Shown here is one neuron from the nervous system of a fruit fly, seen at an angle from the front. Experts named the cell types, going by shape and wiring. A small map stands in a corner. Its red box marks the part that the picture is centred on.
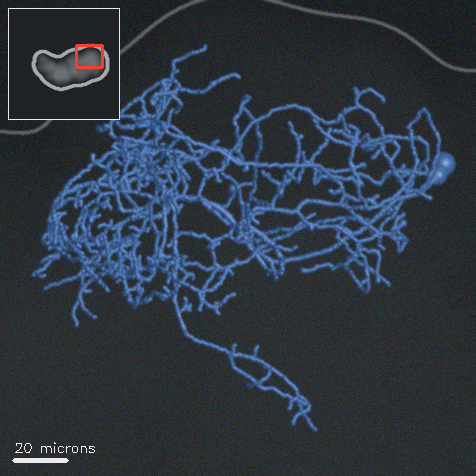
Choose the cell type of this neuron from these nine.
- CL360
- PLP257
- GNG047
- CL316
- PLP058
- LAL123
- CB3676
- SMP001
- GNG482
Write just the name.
SMP001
